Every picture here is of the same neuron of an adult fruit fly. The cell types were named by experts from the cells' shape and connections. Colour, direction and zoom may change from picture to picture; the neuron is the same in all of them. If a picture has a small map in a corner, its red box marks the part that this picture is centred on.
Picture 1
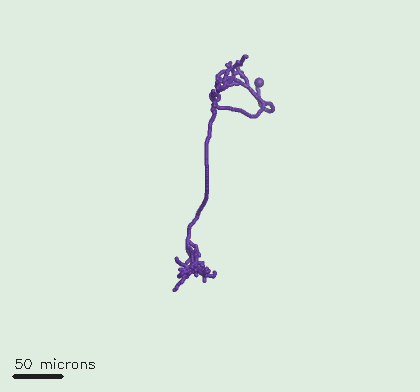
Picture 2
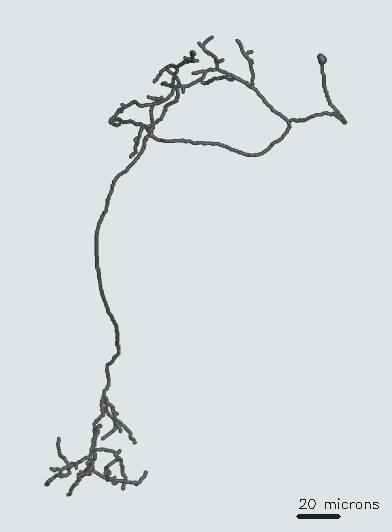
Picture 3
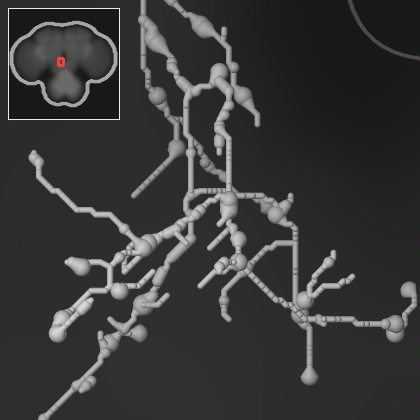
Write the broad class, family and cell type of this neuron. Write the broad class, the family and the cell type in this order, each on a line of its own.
central-brain intrinsic neuron
hemilineage SMPpv1
SMP487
